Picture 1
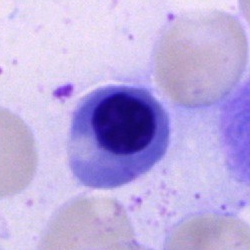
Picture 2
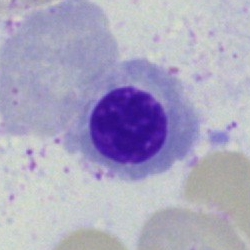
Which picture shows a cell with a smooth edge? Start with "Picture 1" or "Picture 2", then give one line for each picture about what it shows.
Picture 1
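In picture 1: The cell outline is smooth and roughly oval.
In picture 2: The cell outline is irregular and slightly ruffled.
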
